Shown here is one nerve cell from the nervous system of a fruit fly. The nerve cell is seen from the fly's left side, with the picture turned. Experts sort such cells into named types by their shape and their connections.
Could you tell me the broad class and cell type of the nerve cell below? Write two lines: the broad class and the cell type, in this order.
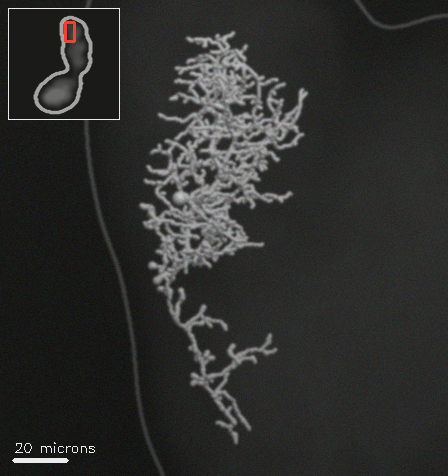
nerve-cord intrinsic neuron
INXXX247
